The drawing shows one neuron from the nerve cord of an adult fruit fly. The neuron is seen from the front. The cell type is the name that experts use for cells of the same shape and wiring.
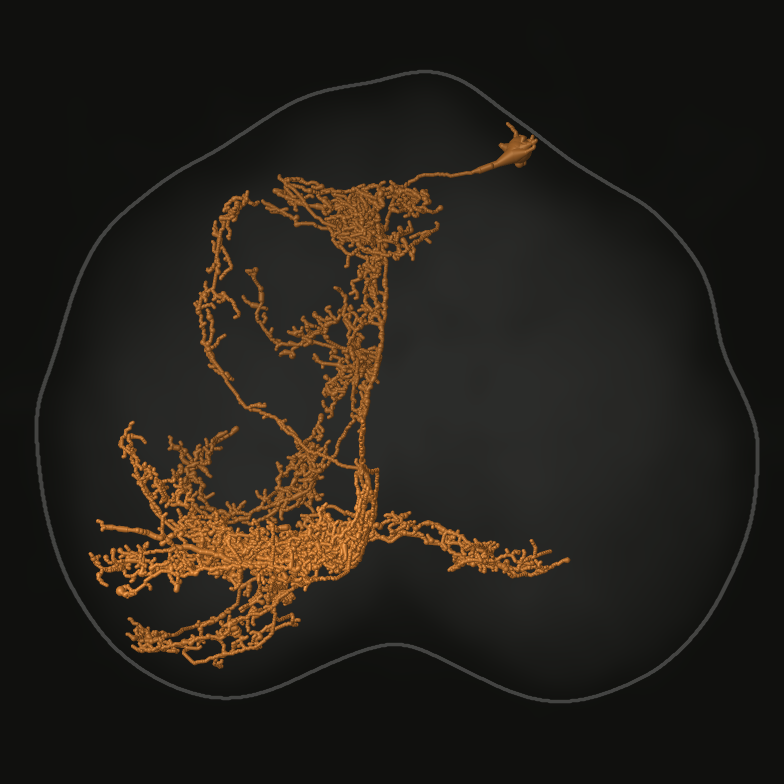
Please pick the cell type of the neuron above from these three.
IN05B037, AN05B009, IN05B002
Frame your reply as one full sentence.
So far as cell type goes, this neuron is AN05B009.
